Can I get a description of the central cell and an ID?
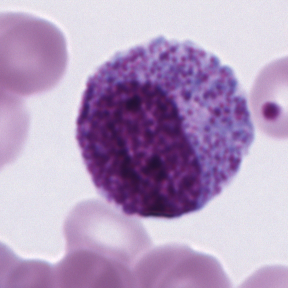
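Start with the outline: round, with a slightly bumpy edge. The nucleus sits off-centre, filling the left and lower part of the cell, and purple granules also speckle its surface. No clear vacuoles appear in the cytoplasm. This is a promyelocyte.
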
